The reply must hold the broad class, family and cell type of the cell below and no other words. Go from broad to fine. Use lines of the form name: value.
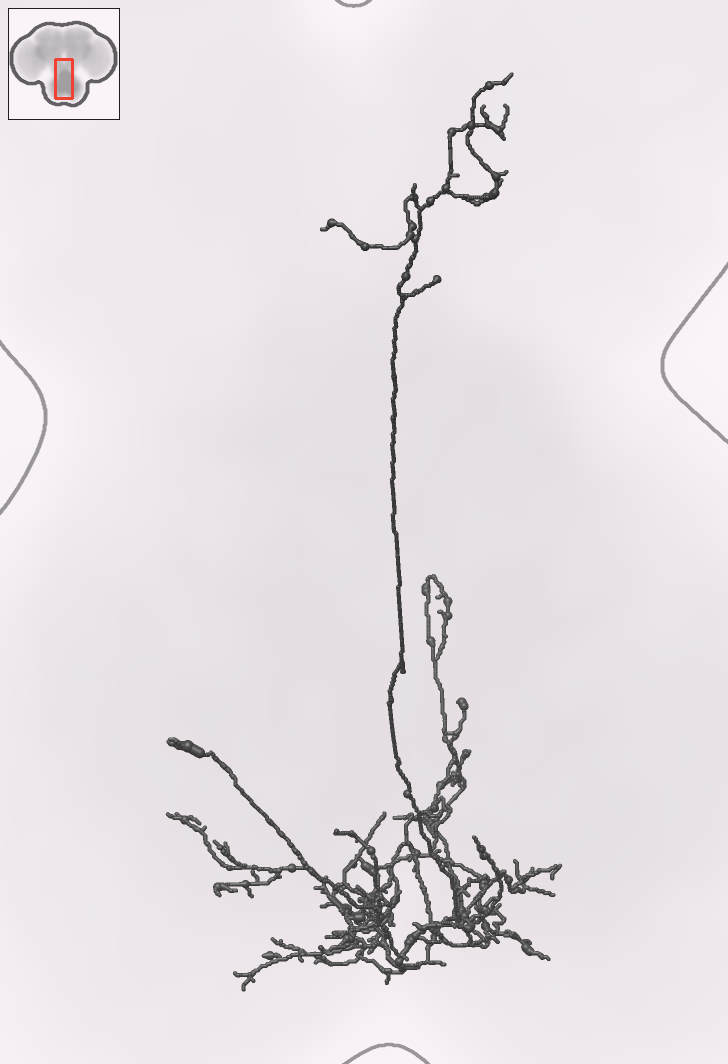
broad class: ascending neuron
family: hemilineage 09B
cell type: AN09B040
